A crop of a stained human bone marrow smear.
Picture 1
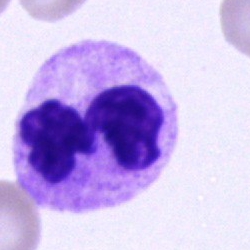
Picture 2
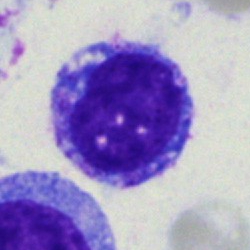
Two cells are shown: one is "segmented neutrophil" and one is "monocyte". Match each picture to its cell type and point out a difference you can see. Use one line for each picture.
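Picture 1 – segmented neutrophil. The cytoplasm is abundant and pale lilac.
Picture 2 – monocyte. The cytoplasm forms a narrow rim around the nucleus.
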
